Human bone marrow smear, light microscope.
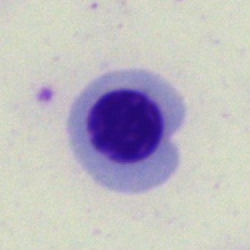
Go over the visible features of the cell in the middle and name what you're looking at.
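In this cell the chromatin is dense and dark purple. Its cytoplasm is pale greyish-blue, with neither granules nor vacuoles visible. The cell is an erythroblast.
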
